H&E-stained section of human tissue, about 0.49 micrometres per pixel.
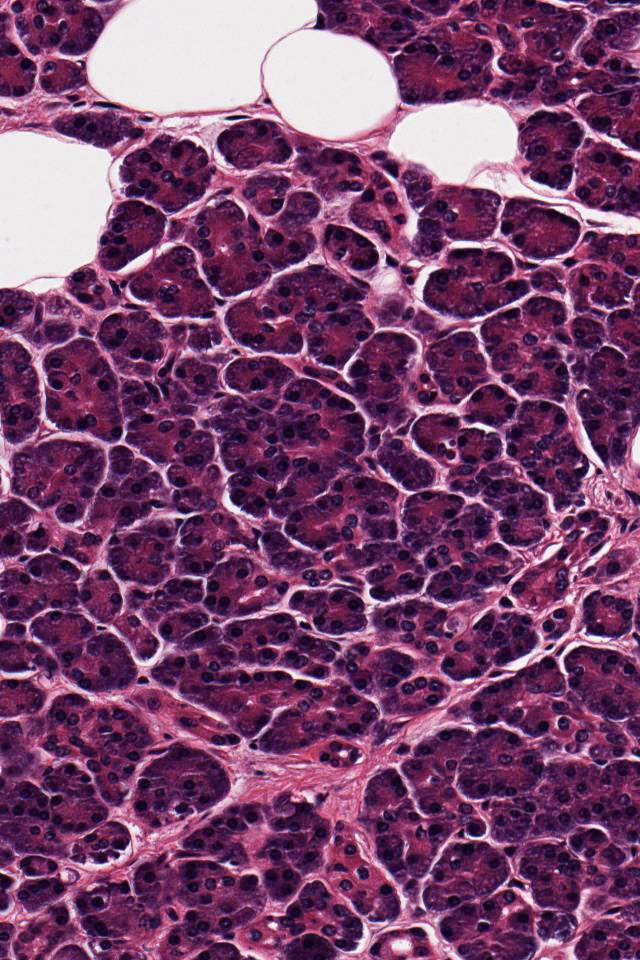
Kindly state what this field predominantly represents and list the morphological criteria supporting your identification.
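This is exocrine pancreas. Notice the closely packed rounded acini, grouped into lobules by thin pink connective tissue strands. Each acinar cell has densely purple cytoplasm, redder toward the acinus centre, and one round dark nucleus near its base.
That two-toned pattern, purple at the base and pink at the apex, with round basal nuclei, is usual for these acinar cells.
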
